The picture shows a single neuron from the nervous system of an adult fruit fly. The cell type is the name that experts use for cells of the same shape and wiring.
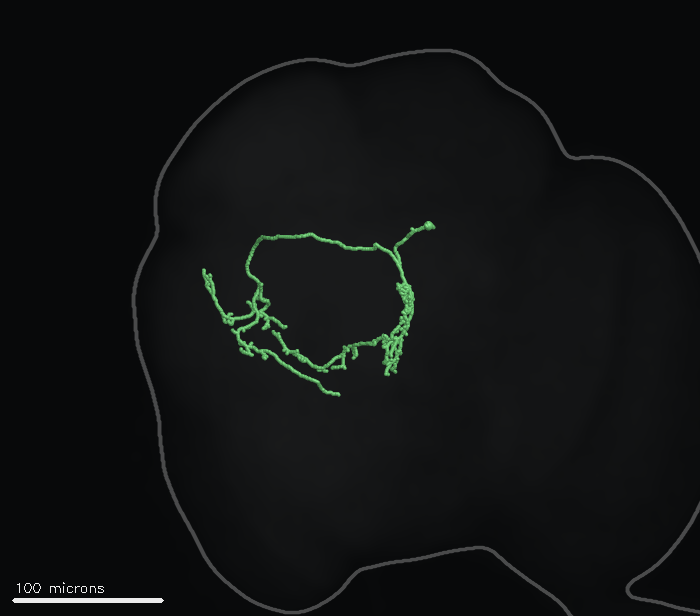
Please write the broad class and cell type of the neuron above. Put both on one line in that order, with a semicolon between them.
central-brain intrinsic neuron; PS292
